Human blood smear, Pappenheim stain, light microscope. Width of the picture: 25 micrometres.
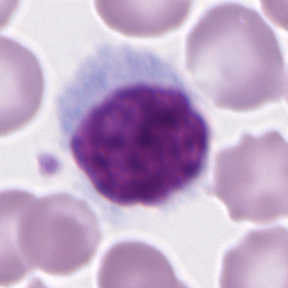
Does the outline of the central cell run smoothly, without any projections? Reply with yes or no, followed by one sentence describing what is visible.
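No. The outer edge of the cytoplasm is ragged and wispy rather than sharply defined.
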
